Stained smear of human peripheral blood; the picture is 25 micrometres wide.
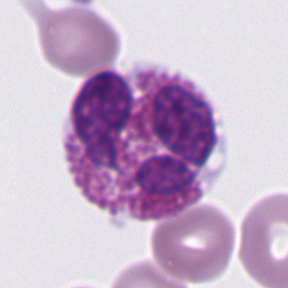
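Eosinophil in a stained smear of human peripheral blood. The nucleus is divided into three separate lobes: the two larger at upper left and upper right, the smallest at lower middle. Reddish-violet granules leave the outlines of the lobes clearly visible.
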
